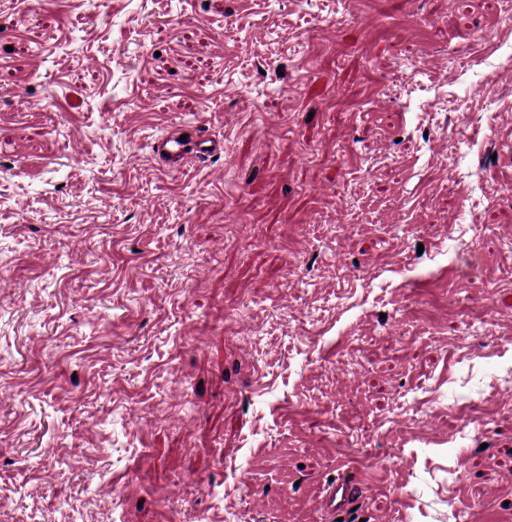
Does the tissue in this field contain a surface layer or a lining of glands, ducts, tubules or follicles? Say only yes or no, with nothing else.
No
